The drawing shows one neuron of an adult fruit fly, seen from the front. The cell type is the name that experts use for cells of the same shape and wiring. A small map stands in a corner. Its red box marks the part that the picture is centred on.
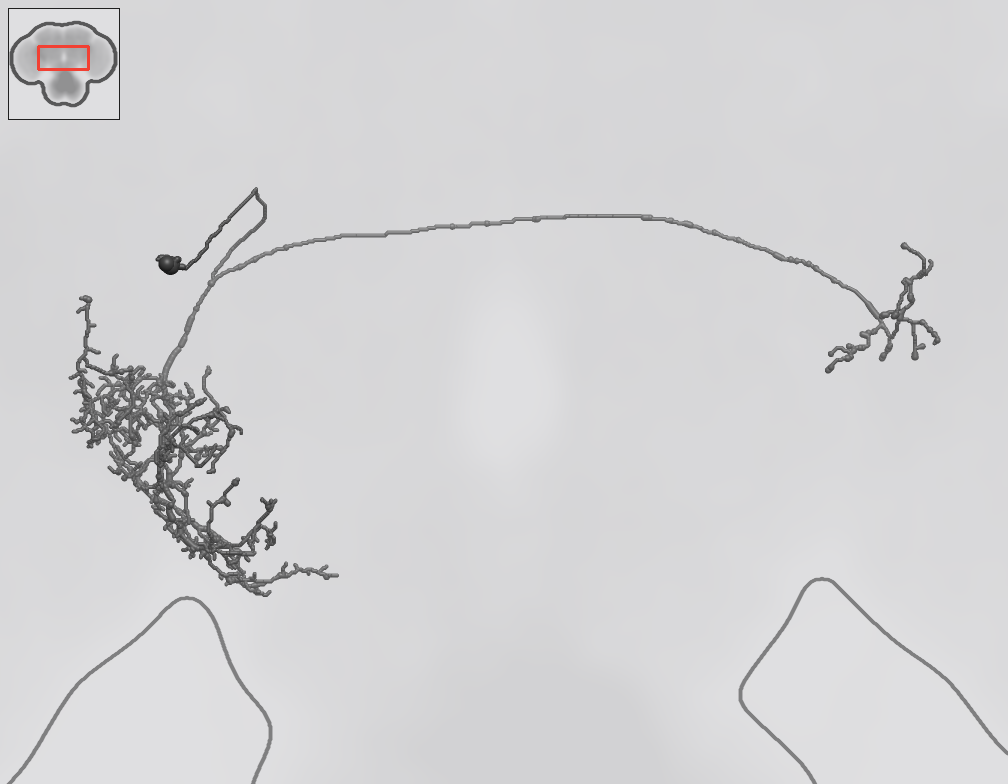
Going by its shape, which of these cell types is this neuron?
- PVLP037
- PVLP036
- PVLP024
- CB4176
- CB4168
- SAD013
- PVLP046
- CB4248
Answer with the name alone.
CB4248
